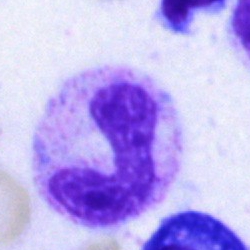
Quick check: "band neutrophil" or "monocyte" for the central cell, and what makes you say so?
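This is a band neutrophil. Its chromatin is dense and dark purple, with coarse, blotchy clumping.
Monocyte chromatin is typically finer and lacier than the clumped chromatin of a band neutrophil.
Fine pinkish-purple granules are scattered throughout the cytoplasm.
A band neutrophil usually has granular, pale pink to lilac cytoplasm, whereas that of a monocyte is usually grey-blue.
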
